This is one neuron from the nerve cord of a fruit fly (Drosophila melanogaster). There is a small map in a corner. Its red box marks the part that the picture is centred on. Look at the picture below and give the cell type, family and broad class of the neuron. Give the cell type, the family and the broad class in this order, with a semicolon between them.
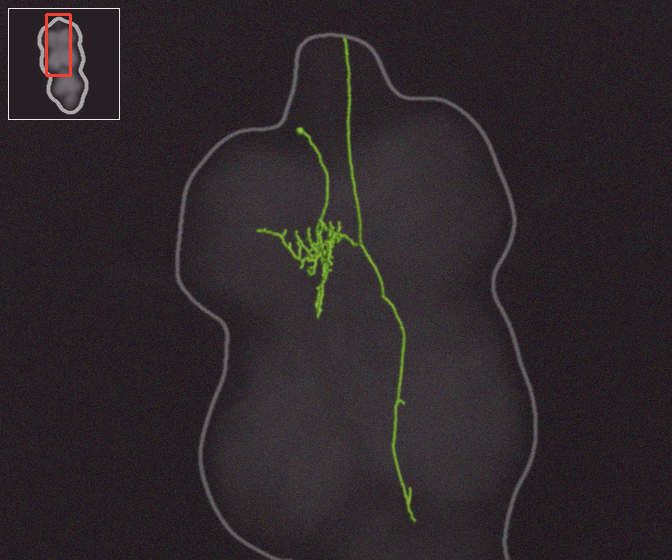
AN10B048; hemilineage 10B; ascending neuron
